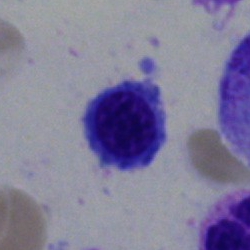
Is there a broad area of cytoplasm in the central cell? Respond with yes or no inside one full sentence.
No, its nucleus occupies most of the cell, with scant cytoplasm.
